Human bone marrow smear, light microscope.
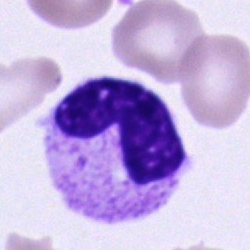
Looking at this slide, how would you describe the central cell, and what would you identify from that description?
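The cell has a smooth, round outline. Its nucleus stretches across the upper part, leaving most of the cytoplasm beneath it. The chromatin is dense and dark purple, and fine purple granules fill the cytoplasm. This is a band neutrophil.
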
